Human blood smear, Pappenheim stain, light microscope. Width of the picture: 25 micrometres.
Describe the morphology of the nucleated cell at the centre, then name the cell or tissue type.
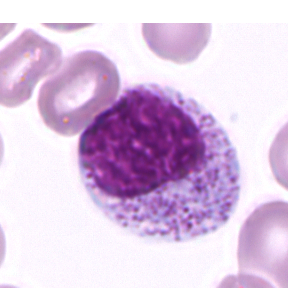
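Smooth in outline, the cell is round to slightly oval. Its nucleus, a single unsegmented oval mass, lies toward the upper left, so most of the cytoplasm falls at the lower right. Numerous dark purple granules are scattered throughout that cytoplasm. This is a myelocyte.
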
